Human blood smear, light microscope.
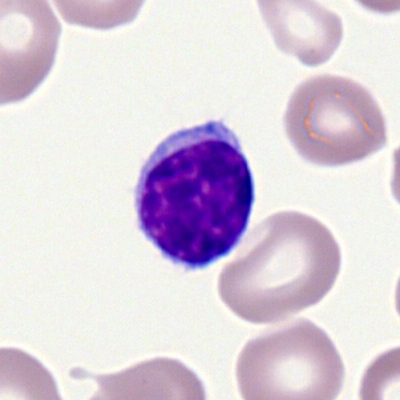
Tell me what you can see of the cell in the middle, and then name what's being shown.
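Round outline. Chromatin dark purple, coarsely clumped, small paler patches between clumps. Cytoplasm a scant pale blue rim, widest along the top edge. A few fine hair-like projections stick out from the cell edge. Lymphocyte.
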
